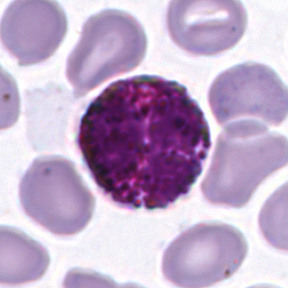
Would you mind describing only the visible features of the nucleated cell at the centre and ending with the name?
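Notice first that the outline is nearly round, with an edge made slightly bumpy where granules sit at the margin. The cell is crowded with coarse dark purple granules, and they lie over the nucleus so that you cannot make out its outline. What you are looking at is a basophil.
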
